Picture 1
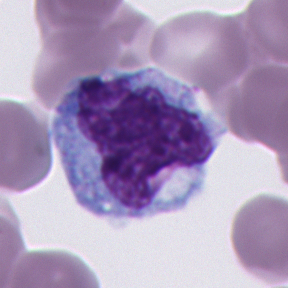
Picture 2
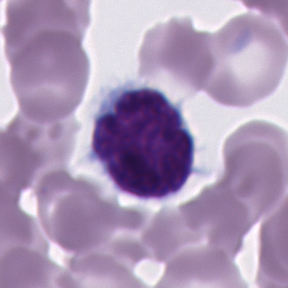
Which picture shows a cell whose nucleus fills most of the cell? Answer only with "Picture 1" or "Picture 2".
Picture 2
